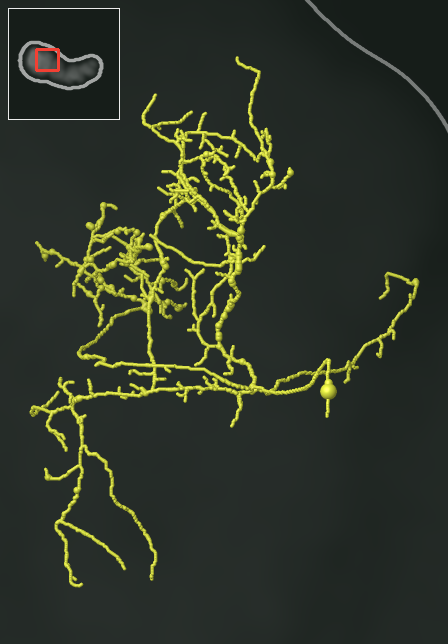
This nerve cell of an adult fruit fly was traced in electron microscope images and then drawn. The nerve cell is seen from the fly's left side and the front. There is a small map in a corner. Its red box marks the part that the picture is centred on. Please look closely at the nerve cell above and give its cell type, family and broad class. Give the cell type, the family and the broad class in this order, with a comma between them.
SLP228, hemilineage SLPav1_medial, central-brain intrinsic neuron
